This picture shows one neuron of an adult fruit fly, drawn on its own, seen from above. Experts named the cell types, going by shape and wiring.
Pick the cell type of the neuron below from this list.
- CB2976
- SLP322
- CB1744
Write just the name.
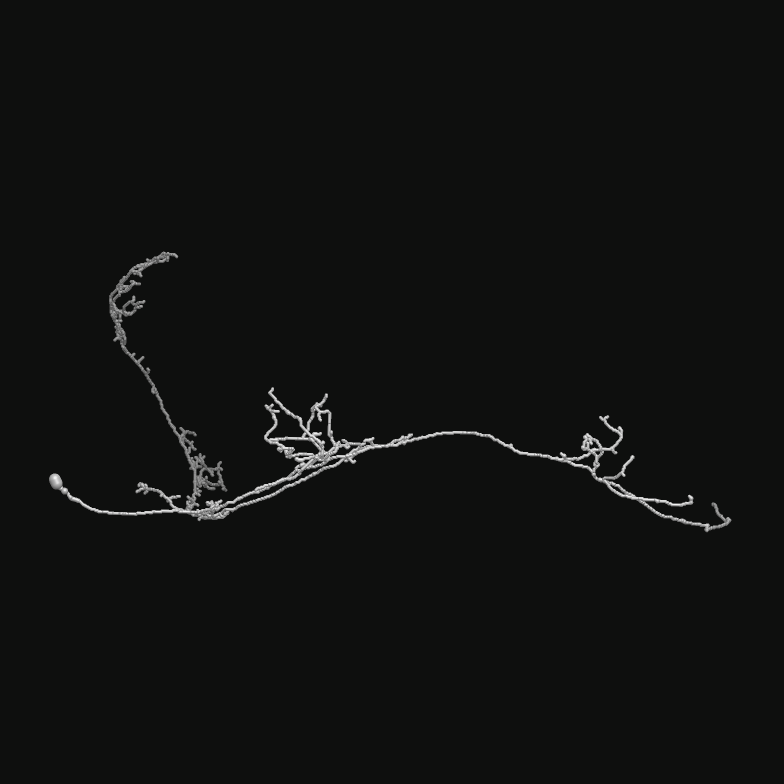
CB1744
